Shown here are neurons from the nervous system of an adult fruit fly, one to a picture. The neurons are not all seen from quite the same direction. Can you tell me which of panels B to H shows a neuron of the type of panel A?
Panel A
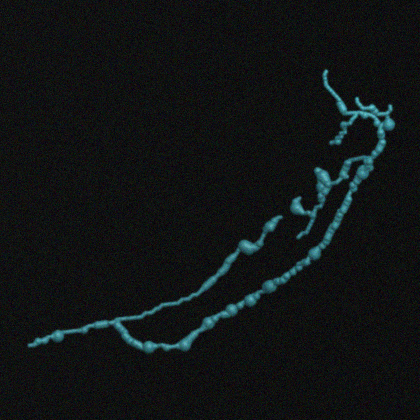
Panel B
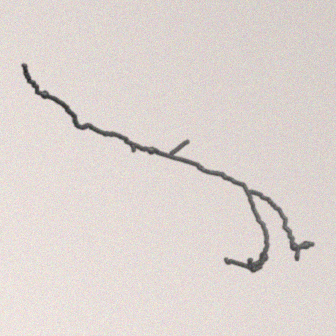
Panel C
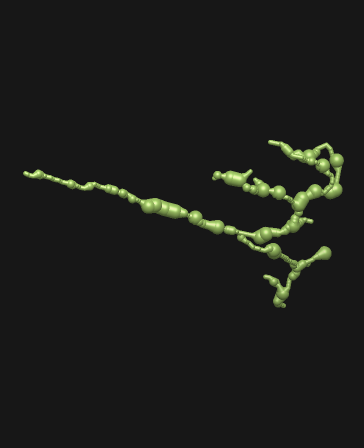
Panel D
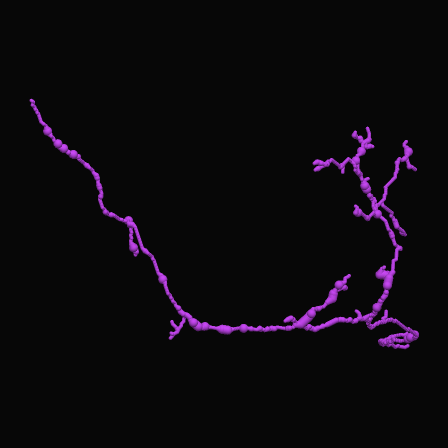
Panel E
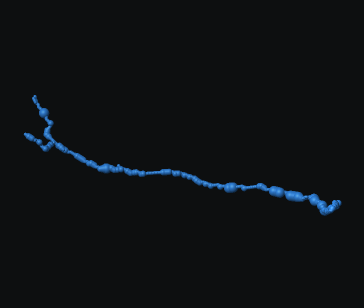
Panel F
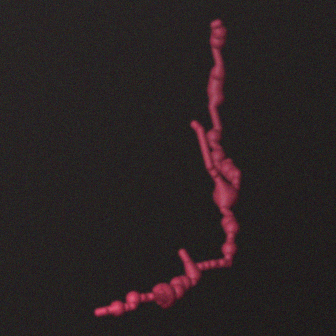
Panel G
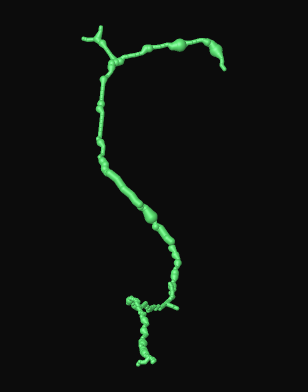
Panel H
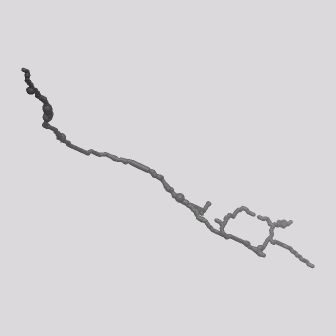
E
